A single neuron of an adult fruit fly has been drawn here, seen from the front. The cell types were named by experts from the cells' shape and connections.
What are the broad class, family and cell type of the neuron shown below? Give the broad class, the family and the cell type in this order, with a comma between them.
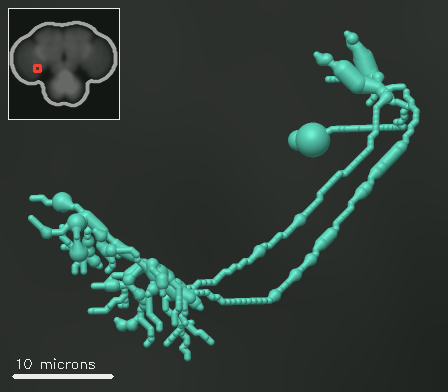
optic-lobe intrinsic neuron, T, T4a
